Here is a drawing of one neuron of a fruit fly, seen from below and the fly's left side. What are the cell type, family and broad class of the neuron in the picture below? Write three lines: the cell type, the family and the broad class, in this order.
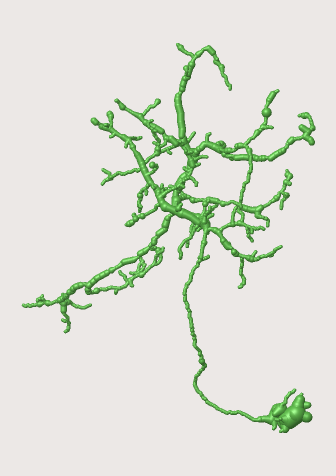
IN13B031
hemilineage 13B
nerve-cord intrinsic neuron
